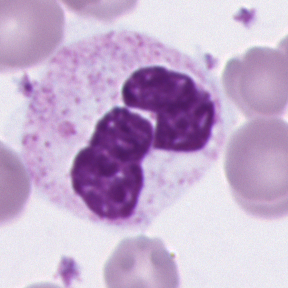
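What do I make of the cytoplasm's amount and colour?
There seems to be plenty of it, and it is pale pink.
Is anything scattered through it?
Yes, fine pinkish-violet granules, though I find no vacuoles.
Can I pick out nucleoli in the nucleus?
I can't see any.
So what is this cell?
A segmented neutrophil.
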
